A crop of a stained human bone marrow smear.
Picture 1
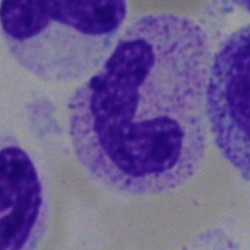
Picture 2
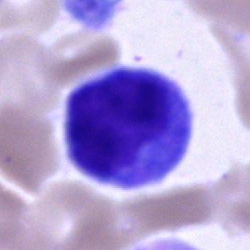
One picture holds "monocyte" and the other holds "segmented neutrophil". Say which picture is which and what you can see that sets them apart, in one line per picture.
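Picture 1 shows a segmented neutrophil: The cytoplasm is abundant and pale pinkish-lilac.
Picture 2 shows a monocyte: Cytoplasm is scant, at most a barely visible rim around the nucleus.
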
